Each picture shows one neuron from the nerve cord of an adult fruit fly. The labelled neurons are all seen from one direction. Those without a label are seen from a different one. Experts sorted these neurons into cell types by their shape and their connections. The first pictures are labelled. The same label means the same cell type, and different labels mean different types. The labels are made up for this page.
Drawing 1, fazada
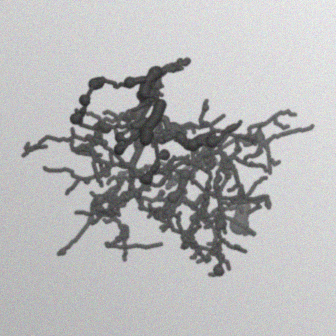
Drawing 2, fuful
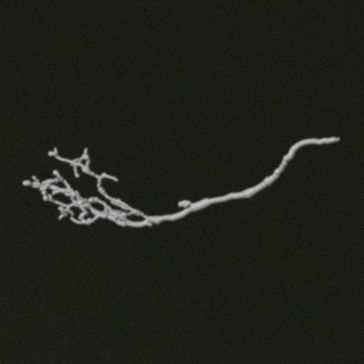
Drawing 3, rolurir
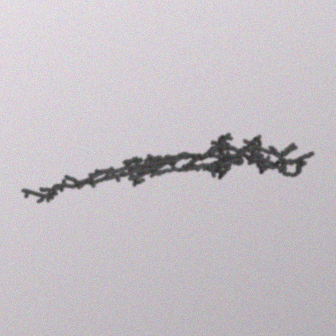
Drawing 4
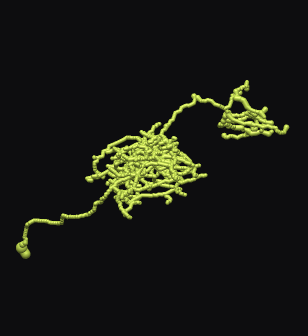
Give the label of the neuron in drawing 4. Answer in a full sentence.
It belongs to fazada.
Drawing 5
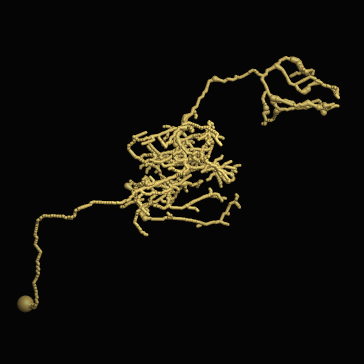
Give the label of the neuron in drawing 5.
It belongs to fazada.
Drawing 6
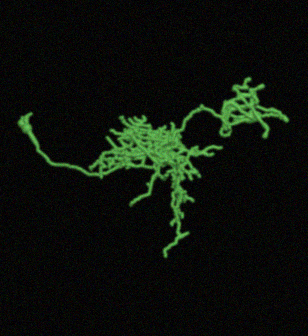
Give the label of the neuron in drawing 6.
It belongs to rolurir.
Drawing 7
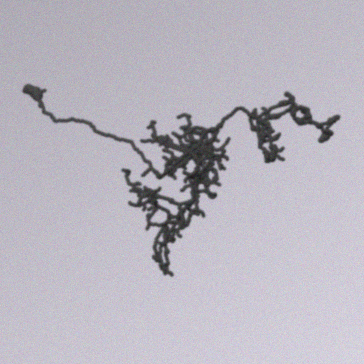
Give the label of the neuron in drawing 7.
It belongs to fazada.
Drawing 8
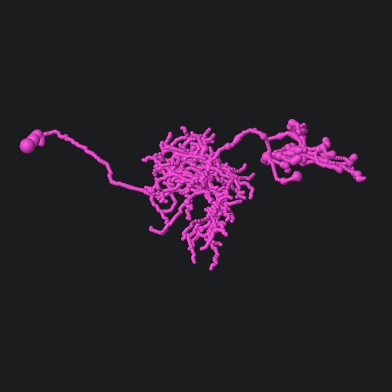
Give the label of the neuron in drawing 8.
It belongs to rolurir.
